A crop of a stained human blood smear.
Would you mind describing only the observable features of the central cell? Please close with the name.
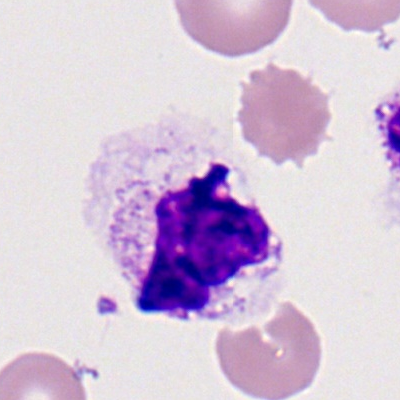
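Its border is irregular and faint, most of all at the upper left. The nucleus has an irregular, folded outline, and its chromatin is dark purple and clumped. Fine pinkish-purple granules are scattered through the cytoplasm. This one's a segmented neutrophil.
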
